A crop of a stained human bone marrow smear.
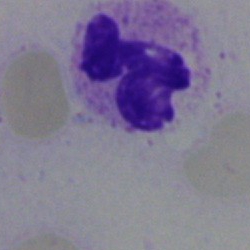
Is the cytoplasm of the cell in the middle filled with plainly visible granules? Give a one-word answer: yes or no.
Yes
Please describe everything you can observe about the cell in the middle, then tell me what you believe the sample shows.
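In outline the cell is roughly round. Its chromatin is dense and stains dark purple, and no nucleoli can be seen in the nucleus. It is a segmented neutrophil.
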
